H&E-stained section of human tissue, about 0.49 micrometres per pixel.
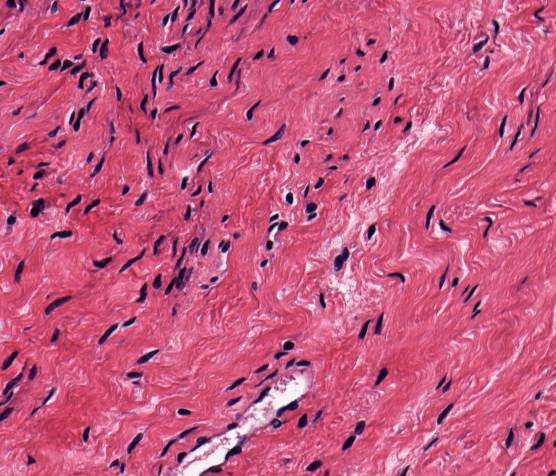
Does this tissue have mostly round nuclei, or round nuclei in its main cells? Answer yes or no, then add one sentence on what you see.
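No. The nuclei are dark, elongated and spindle-shaped, many of them slightly wavy.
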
